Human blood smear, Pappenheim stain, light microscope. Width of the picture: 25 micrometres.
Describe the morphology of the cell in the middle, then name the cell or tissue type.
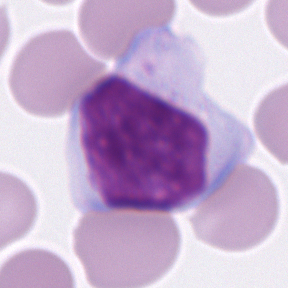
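Notice the angular nucleus, with several straight edges, sitting toward the lower left; most cytoplasm lies above and right of it. Its chromatin is dark purple, mottled and clumpy. The cytoplasm is bluer at its outer edge than near the nucleus. This is a large granular lymphocyte.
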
